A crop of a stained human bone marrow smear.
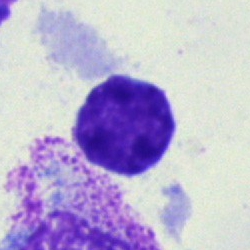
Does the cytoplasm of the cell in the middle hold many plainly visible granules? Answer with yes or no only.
No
